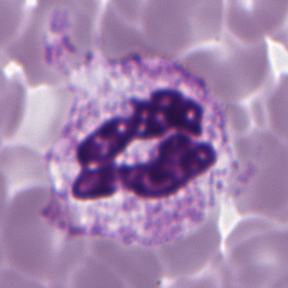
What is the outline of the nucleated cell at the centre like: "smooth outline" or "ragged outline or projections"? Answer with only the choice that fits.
Ragged outline or projections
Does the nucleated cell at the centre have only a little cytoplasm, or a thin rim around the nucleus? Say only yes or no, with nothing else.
No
